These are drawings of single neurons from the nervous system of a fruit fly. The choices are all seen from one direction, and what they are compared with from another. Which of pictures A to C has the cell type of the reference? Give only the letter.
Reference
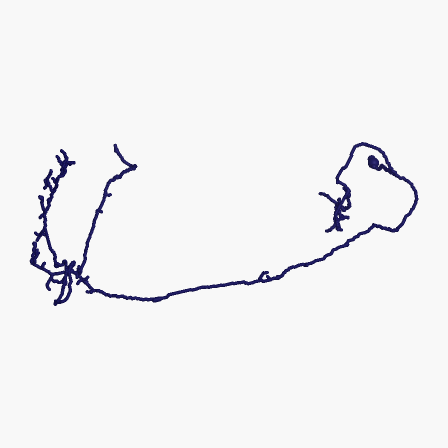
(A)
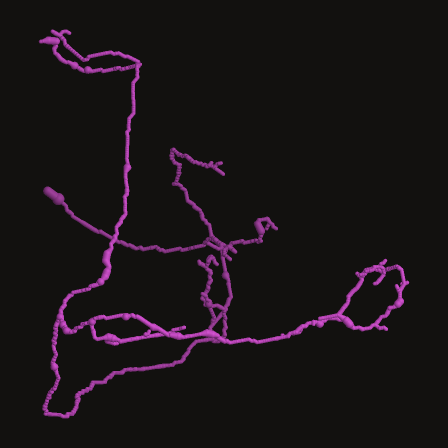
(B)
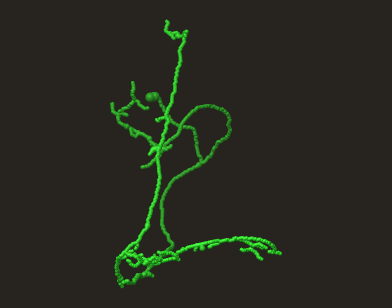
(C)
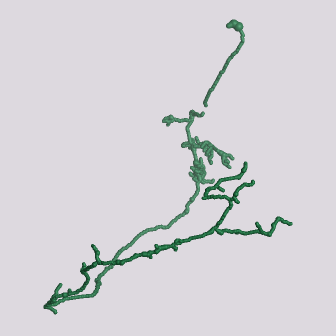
B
